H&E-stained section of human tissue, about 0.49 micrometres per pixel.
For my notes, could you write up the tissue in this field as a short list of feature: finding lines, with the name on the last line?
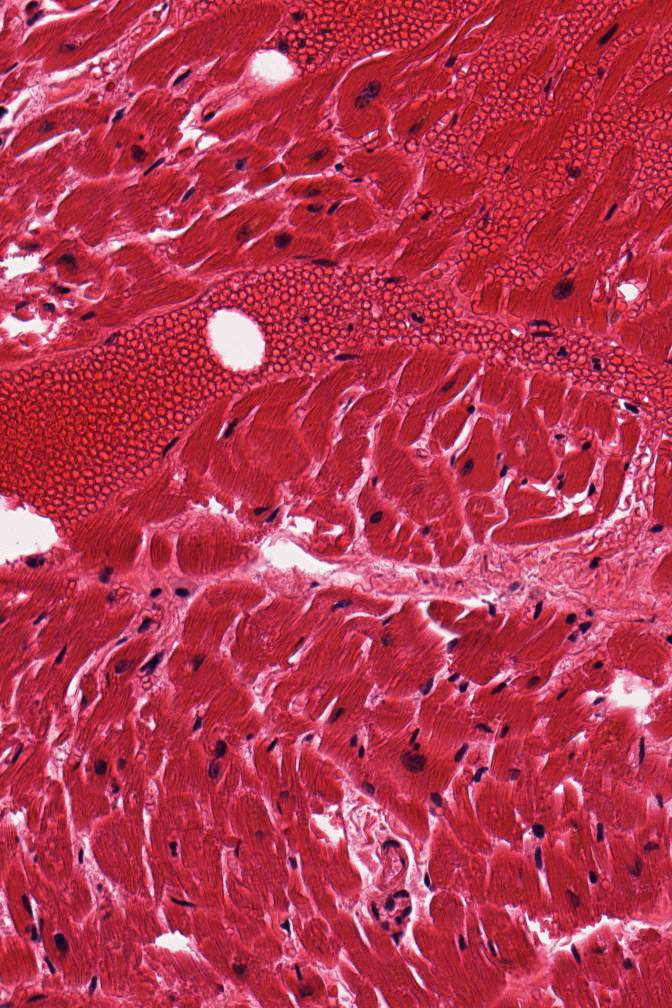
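Blood: broad diagonal band of closely packed red blood cells, upper half, rising from left edge to upper right
Muscle: cardiac muscle fibres with deeply eosinophilic cytoplasm, filling most of the field around the band
Fibres: branching and joining one another
Connective tissue: thin pale pink band crossing the middle roughly horizontally
Identification: left ventricle of the heart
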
